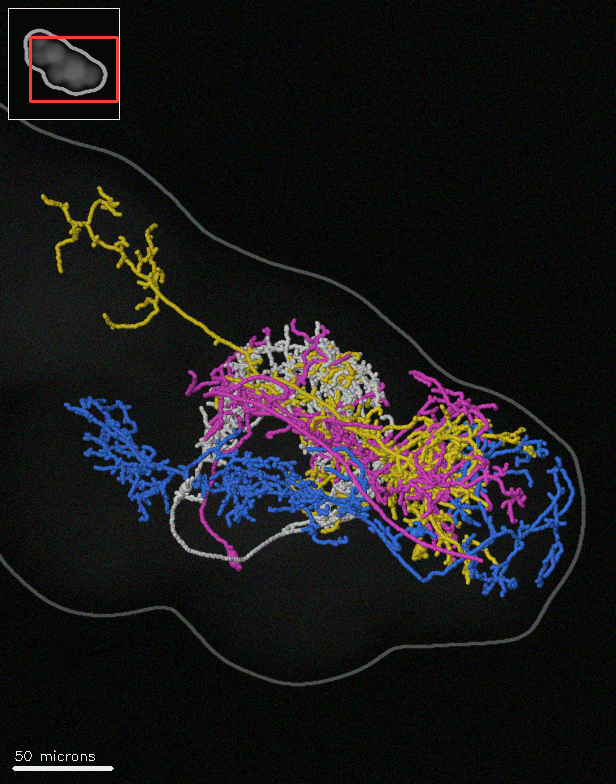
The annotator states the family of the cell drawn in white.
hemilineage 01A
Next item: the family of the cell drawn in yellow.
hemilineage 03B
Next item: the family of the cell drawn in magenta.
hemilineage 06B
